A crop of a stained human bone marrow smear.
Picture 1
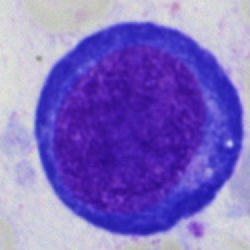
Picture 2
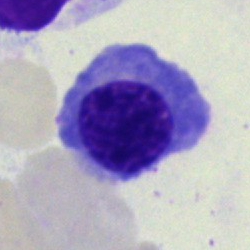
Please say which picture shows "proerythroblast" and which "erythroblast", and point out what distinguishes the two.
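Picture 1 shows the proerythroblast and picture 2 the erythroblast. Outline: round and smooth in the proerythroblast; irregular in the erythroblast, with several broad shallow bulges along the edge. Chromatin: finely granular and evenly spread in the proerythroblast, without coarse clumps; dark purple, dense and clumped in the erythroblast. Cytoplasm colour: deep blue in the proerythroblast, a moderate rim of medium blue in the erythroblast. Nucleus position: in the erythroblast it sits off-centre toward the lower left, leaving a wider rim of cytoplasm on the right and top. Pale zone: the proerythroblast has a paler area of cytoplasm beside the nucleus on the right. Granules: none in either cell, and the erythroblast also shows no vacuoles.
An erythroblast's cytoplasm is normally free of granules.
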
